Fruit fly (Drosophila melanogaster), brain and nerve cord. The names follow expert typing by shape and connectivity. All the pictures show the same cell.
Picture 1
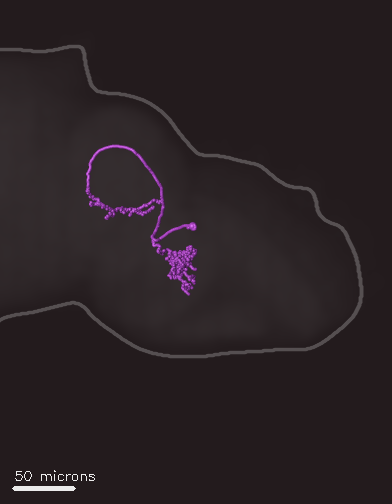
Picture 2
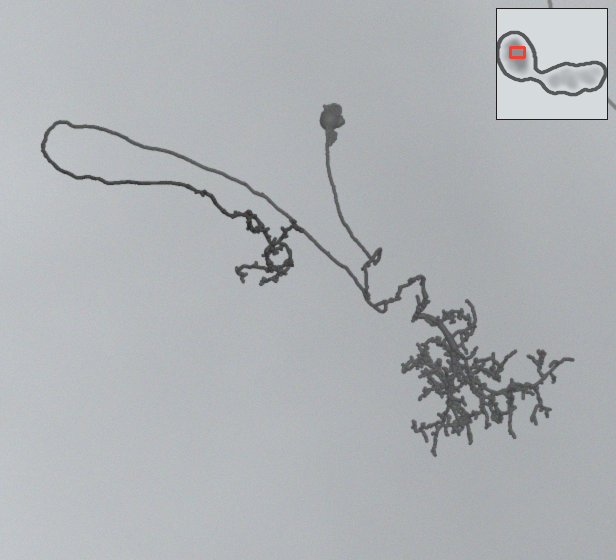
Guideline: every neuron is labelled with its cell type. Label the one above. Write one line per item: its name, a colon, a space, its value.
cell type: LC6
